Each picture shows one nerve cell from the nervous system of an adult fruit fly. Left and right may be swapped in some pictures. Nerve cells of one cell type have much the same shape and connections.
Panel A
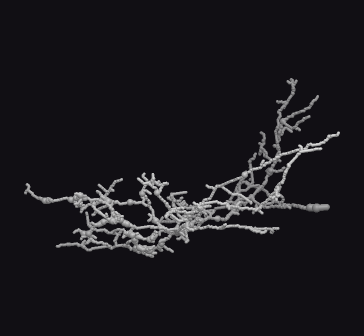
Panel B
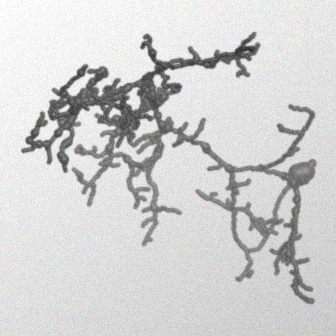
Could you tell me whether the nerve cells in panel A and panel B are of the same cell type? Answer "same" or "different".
same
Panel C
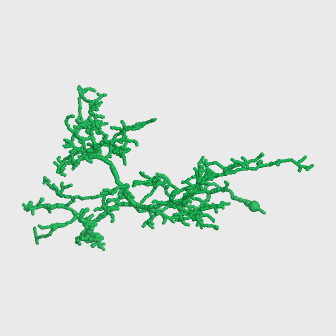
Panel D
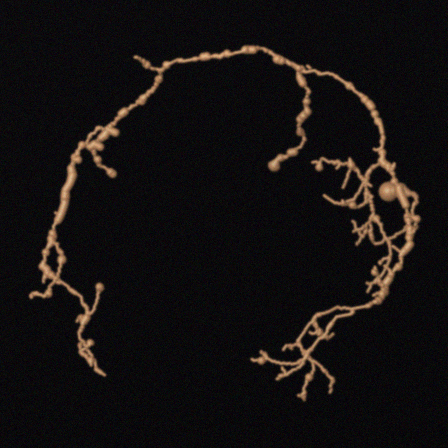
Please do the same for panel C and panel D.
different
